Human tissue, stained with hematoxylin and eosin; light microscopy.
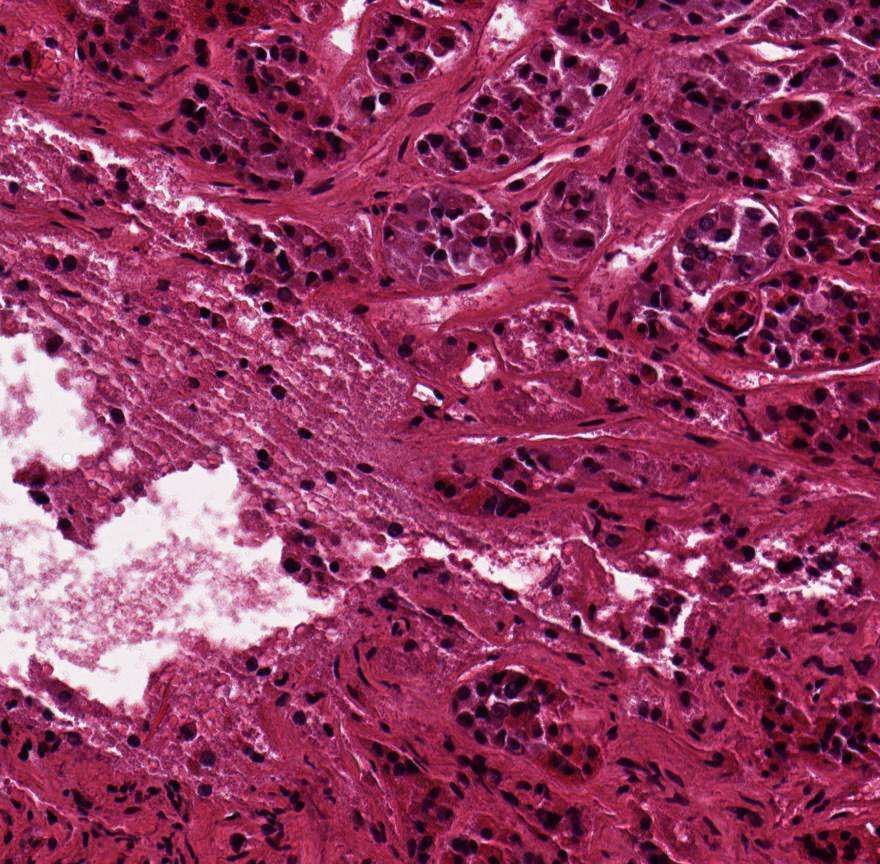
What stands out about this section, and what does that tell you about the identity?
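You can see the cells grouped in rounded nests split up by fibrous septa, clearest in the upper right. Inside the nests the nuclei are round and darkly stained, and the cytoplasm is pink-purple and granular. The pink septa carry spindle-shaped nuclei along their length. This is pituitary.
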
